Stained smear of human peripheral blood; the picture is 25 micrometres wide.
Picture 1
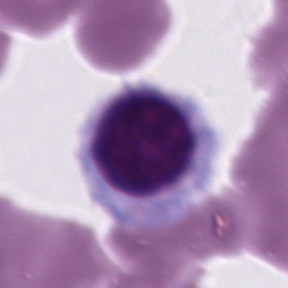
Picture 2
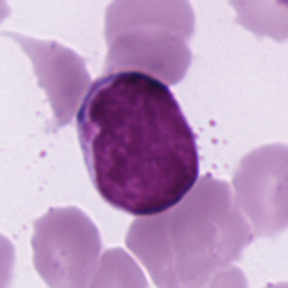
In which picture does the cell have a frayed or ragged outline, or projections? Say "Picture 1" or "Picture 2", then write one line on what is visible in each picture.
Picture 1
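In picture 1: The cell's edge is ragged with small irregular projections.
In picture 2: The cell outline is smooth and oval.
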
